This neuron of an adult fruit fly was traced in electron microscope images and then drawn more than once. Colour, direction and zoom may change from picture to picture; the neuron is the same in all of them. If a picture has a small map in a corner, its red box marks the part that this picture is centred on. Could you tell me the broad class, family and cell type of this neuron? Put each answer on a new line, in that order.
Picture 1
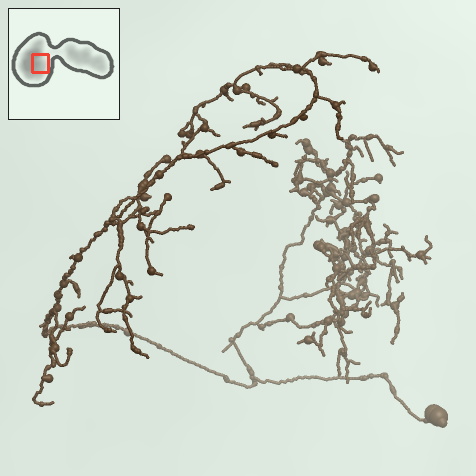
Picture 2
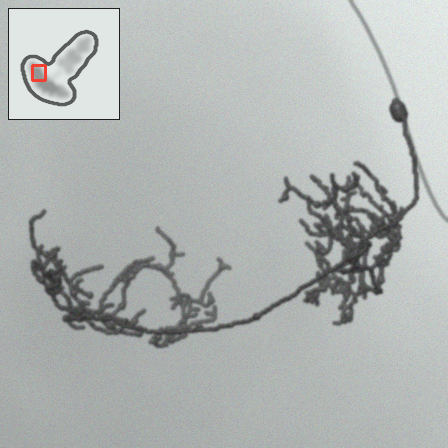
optic-lobe intrinsic neuron
MeLo
MeLo14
